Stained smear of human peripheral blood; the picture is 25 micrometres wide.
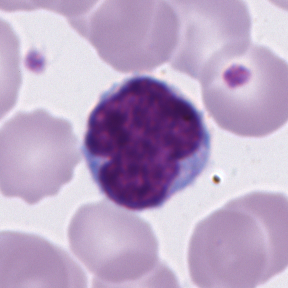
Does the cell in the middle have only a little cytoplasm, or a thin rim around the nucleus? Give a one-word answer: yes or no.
Yes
